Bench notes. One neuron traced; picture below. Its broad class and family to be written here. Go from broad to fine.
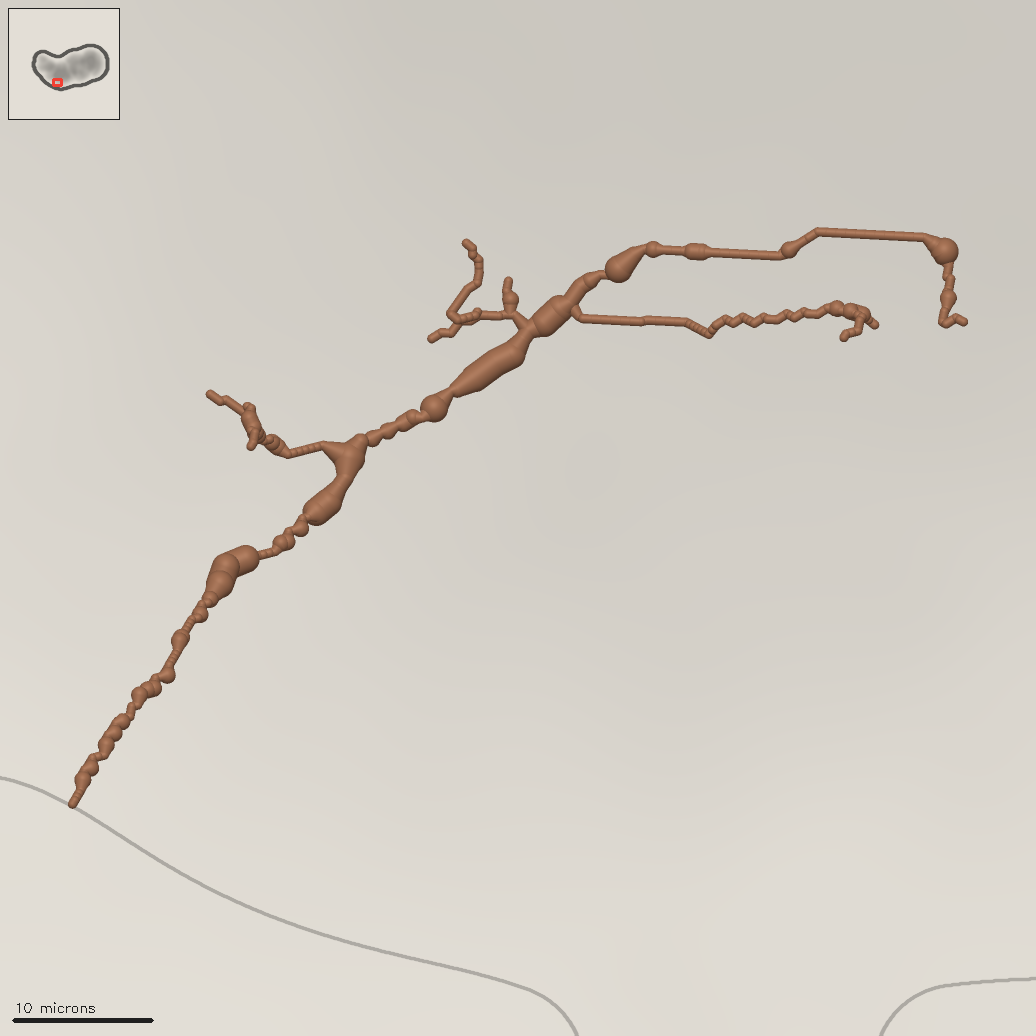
sensory neuron entering the nerve cord; class gustatory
